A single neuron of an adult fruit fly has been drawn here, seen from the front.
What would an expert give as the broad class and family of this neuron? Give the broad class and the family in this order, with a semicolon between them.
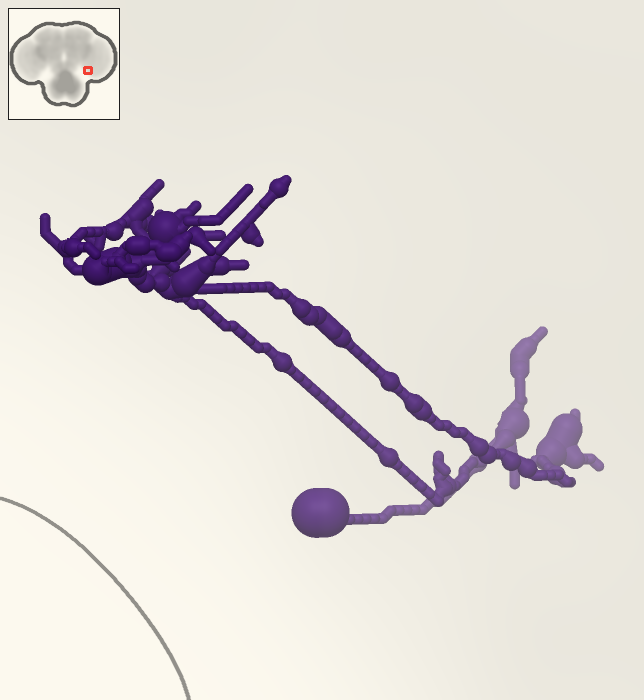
optic-lobe intrinsic neuron; T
